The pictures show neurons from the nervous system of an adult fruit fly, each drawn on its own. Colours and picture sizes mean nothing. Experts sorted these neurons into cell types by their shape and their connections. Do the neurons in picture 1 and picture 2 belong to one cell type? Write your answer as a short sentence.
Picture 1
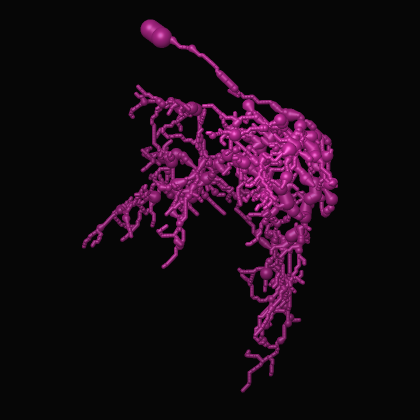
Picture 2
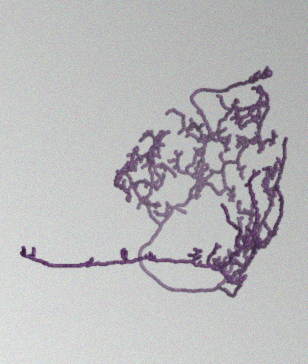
They are of different cell types.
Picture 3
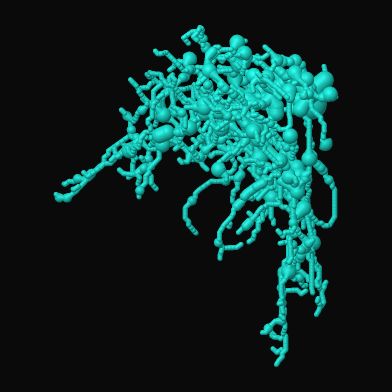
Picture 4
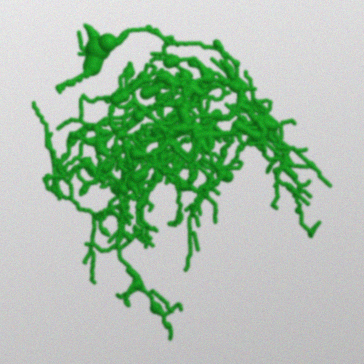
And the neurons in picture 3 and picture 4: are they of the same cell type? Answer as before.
They are of the same cell type.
